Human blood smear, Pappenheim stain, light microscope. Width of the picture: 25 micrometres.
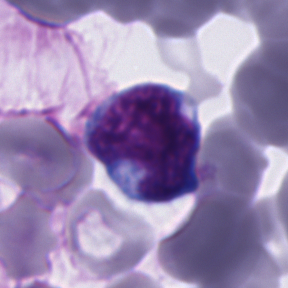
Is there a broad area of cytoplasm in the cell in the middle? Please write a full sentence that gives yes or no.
No, scant cytoplasm surrounds the nucleus of this cell.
